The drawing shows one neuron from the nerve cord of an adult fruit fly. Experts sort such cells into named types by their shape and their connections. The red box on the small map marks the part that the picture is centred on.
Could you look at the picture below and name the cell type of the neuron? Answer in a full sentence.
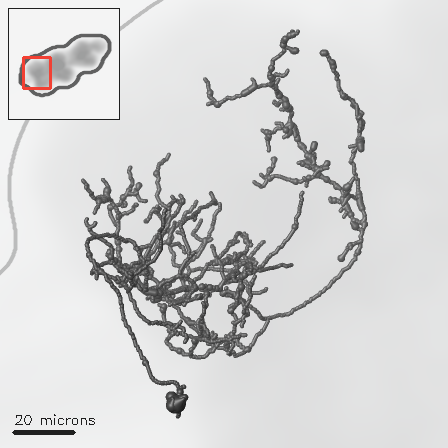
The cell type is IN01A039.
